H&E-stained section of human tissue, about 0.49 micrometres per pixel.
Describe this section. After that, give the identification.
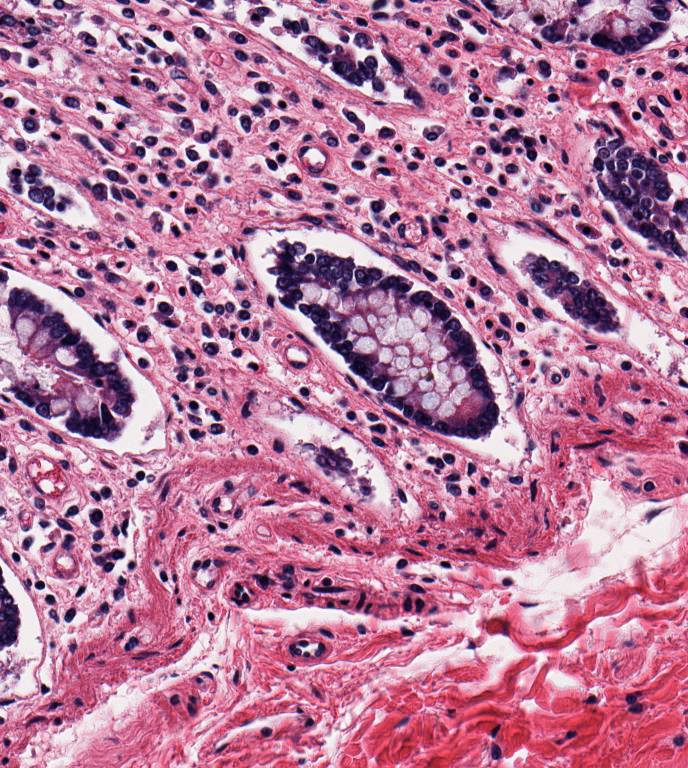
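Goblet cells pack the epithelium lining the large central gland, their pale rounded mucin vacuoles filling its middle. Dark epithelial nuclei crowd in a band along each gland's outer edge. Small cells with round dark nuclei densely crowd the stroma between glands. This is sigmoid colon.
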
